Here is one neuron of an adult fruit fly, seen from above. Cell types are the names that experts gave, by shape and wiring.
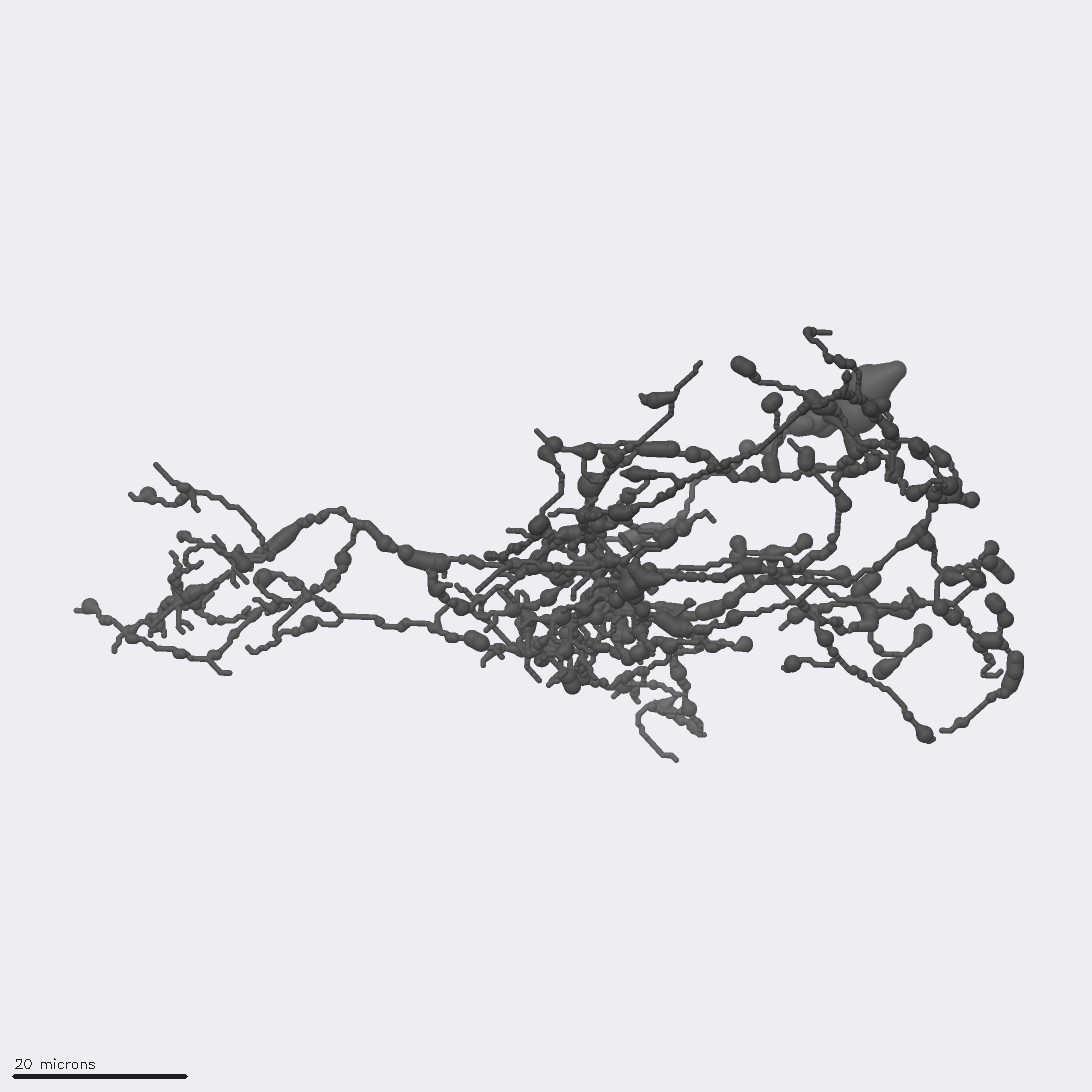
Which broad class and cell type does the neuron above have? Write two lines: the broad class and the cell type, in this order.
central-brain intrinsic neuron
GNG229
